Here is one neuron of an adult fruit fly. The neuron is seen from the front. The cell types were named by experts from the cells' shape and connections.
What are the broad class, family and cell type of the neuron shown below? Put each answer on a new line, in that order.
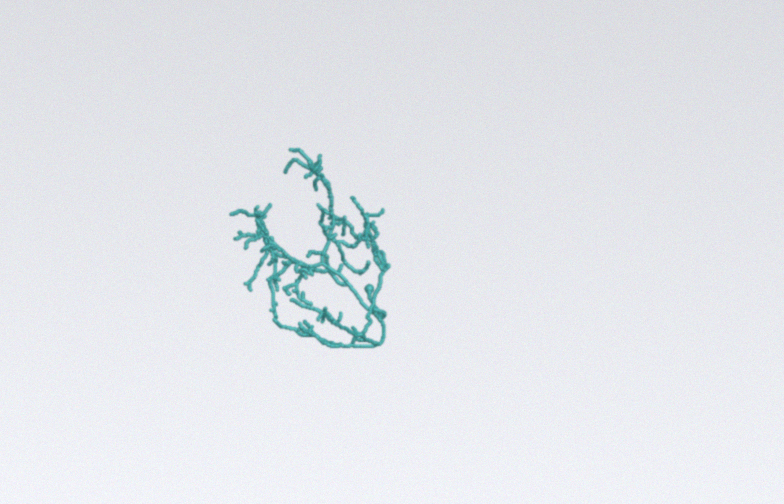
nerve-cord intrinsic neuron
hemilineage 01B
IN01B027_a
